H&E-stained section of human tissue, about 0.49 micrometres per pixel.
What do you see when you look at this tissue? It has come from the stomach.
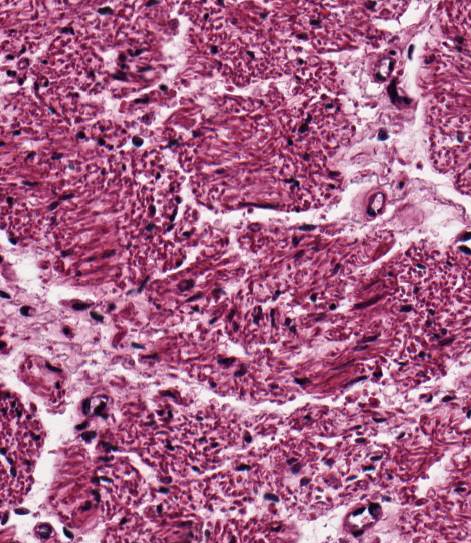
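Throughout this field you can see smooth muscle cells gathered into irregular bundles, with pale clefts separating them. The bundles are cut in different planes, some lengthwise and others crosswise, all intermixed. Pick out a lengthwise-cut bundle and its nuclei turn out to be elongated and spindle-shaped. The muscle cell cytoplasm, you'll notice, stains deep pink.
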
